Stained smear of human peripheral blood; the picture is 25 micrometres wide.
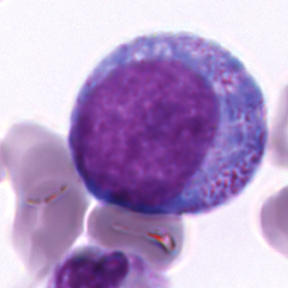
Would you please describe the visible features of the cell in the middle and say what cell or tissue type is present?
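Here the cell has a smooth, round outline. Its nucleus sits off-centre, toward the left. The chromatin is fine and evenly granular rather than coarsely clumped, and fine reddish-purple granules are scattered through the cytoplasm. The cell is a promyelocyte.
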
